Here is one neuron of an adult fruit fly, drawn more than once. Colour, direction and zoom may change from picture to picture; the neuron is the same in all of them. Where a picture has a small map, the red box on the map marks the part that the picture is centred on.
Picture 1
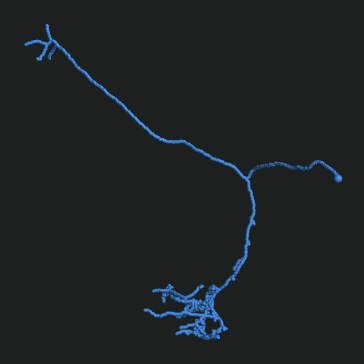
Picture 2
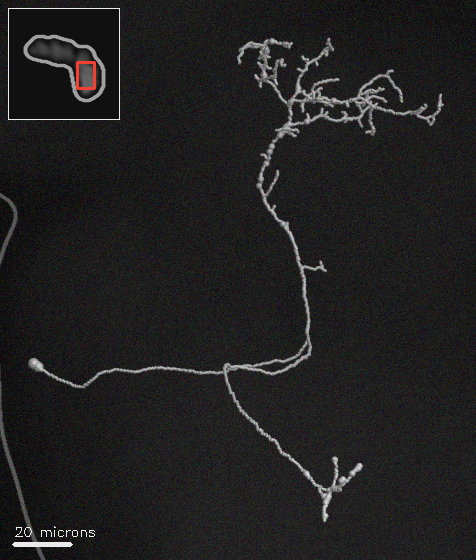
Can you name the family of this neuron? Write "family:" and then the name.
family: hemilineage DM6_central1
